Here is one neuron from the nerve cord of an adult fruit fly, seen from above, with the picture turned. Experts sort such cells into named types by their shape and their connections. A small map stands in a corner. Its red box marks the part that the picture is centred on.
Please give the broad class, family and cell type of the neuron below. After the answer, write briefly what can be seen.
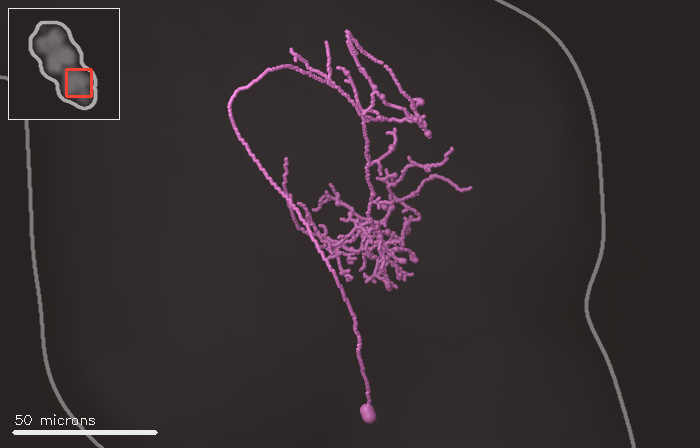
Its broad class is nerve-cord intrinsic neuron. The family is hemilineage 12B. It is of cell type IN12B059. By the scale bar it is about 140 microns tall in this view. Dozens of branch ends can be seen.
